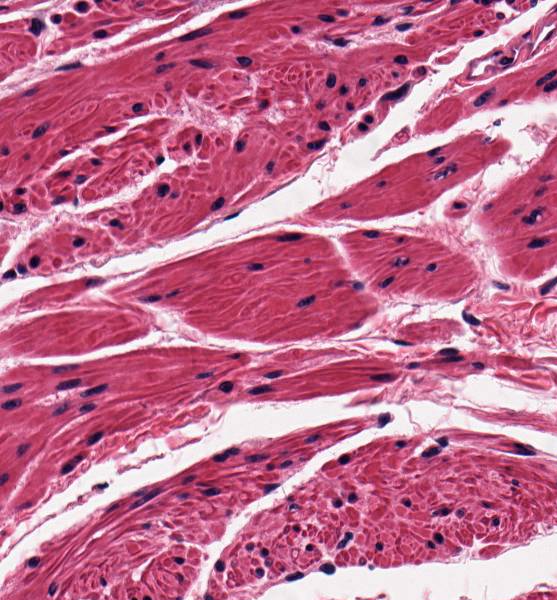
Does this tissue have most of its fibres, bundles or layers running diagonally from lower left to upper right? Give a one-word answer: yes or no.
Yes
